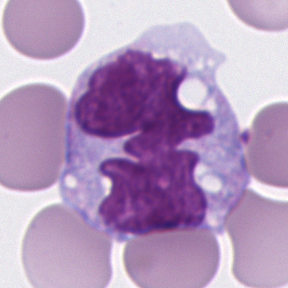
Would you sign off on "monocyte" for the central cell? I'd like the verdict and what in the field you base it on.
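Monocyte holds up for this cell. First, the nucleus is folded, its parts joined by broad bands; a large clear round vacuole sits in a notch at the upper right.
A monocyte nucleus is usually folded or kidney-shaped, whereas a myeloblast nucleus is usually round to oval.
Second, no nucleoli are visible.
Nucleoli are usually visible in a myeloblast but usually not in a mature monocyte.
Last, the outline is irregular, with an uneven pale bulge at upper right; no coarse coloured granules appear.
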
